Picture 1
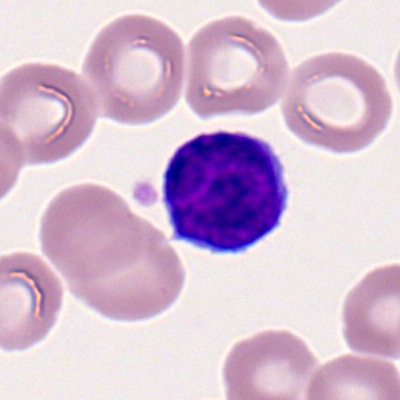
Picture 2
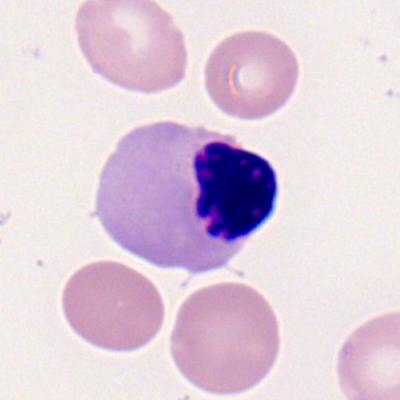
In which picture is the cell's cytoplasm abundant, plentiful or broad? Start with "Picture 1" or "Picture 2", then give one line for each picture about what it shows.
Picture 2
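What picture 1 shows: Almost no cytoplasm is visible around the nucleus.
What picture 2 shows: The cytoplasm is abundant, filling most of the cell.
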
